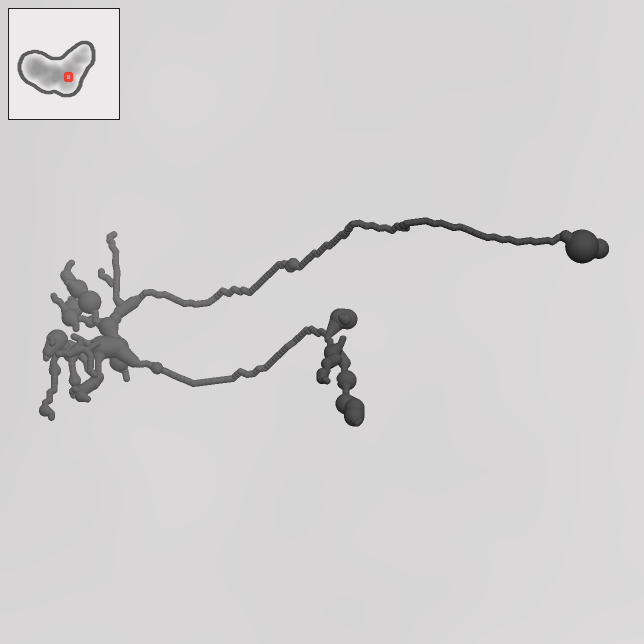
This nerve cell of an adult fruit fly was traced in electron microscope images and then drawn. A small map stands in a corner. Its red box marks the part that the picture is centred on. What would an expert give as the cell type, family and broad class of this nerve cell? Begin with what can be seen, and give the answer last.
Its cell body lies on the right of the picture. As drawn here it is more than twice as wide as it is tall. The cell type is T5c. Its family is T. Its broad class is optic-lobe intrinsic neuron.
